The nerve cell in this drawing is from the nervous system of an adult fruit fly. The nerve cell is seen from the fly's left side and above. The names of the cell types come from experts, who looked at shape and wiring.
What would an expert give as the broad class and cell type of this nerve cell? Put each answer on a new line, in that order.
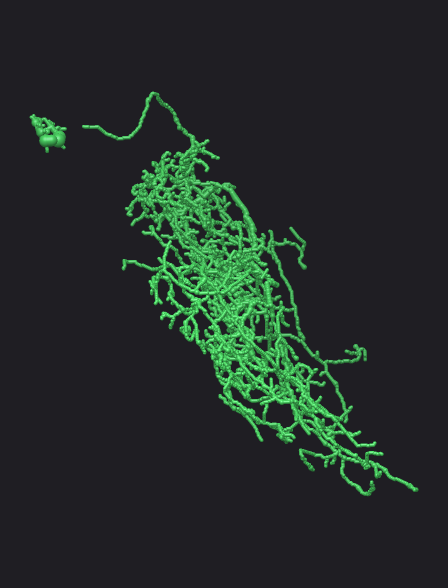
central-brain intrinsic neuron
GNG060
